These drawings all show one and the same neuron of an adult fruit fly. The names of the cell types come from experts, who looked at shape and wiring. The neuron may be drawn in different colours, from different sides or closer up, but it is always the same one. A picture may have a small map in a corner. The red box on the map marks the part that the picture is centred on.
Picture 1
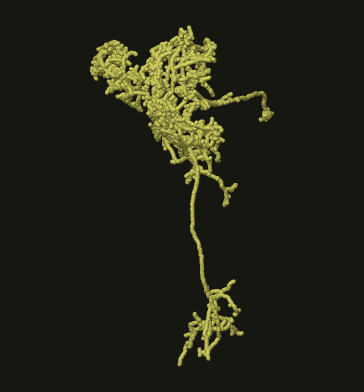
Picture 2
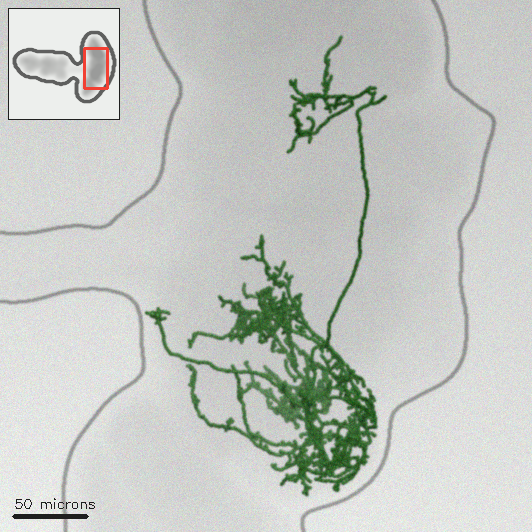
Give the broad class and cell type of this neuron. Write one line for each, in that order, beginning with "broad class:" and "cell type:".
broad class: central-brain intrinsic neuron
cell type: AVLP571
